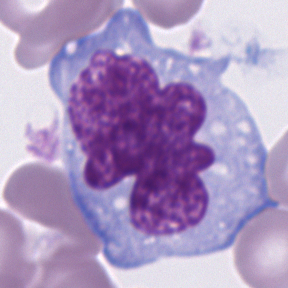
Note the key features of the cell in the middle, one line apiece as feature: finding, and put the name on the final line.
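Chromatin: dark purple, lacy, with small paler gaps showing through
Cytoplasm: plenty of it, pale grey-blue
Spread: a wider band on the nucleus's right than on its left
Vacuoles: several small clear ones, mostly over on the right
Name: monocyte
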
